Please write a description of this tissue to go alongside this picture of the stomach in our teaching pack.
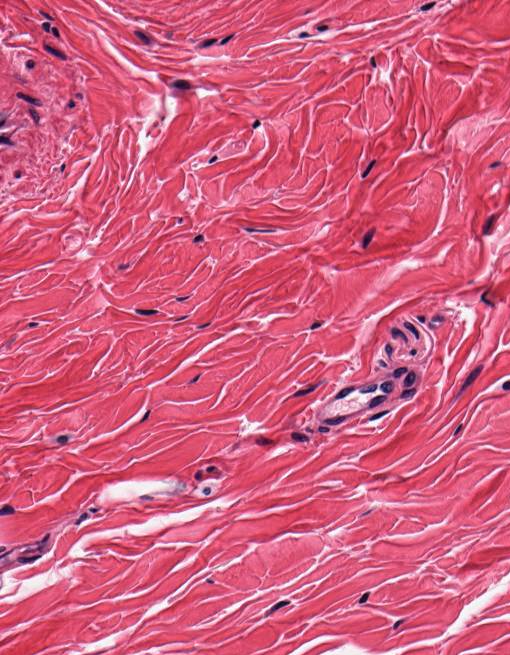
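Notice how almost the whole field is filled with dense, deeply eosinophilic fibre bundles. They are wavy and interlace in several directions, not strictly parallel. In the lower half, most of them run obliquely, rising from lower left to upper right. Nuclei are sparse; most are thin, elongated and dark, lying singly between bundles.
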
